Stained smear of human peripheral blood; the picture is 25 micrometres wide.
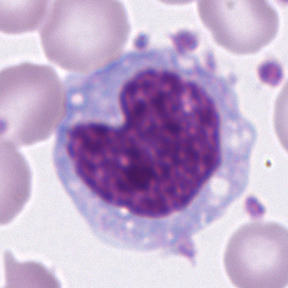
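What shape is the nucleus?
Kidney-shaped, with a deep notch on its upper left side, and about 13 micrometres across.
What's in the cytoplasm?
It makes a wide pale grey-blue rim around the nucleus, with several small clear vacuoles scattered through it.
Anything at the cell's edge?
A small pointed projection juts from the lower edge.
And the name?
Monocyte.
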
